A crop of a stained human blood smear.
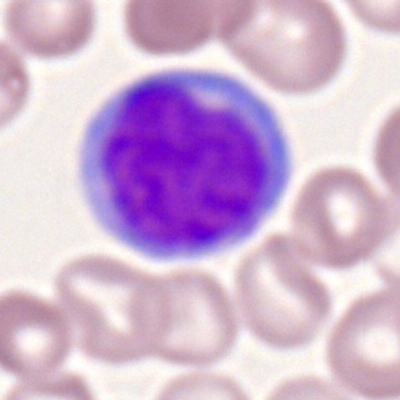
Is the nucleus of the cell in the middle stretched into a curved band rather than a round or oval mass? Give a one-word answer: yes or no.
No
